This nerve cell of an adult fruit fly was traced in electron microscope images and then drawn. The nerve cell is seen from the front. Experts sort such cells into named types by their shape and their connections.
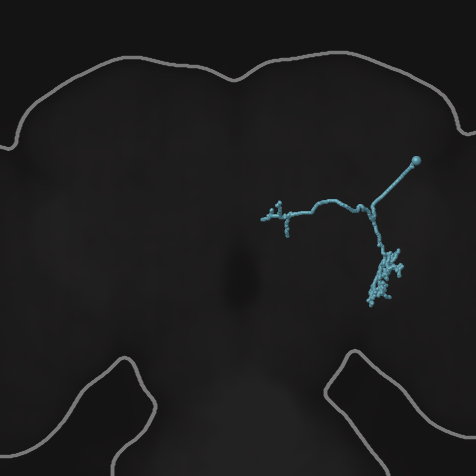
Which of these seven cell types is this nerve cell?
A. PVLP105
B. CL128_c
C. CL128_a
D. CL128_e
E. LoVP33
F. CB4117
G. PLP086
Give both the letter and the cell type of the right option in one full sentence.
Among the options, E names the cell type of the nerve cell, namely LoVP33.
